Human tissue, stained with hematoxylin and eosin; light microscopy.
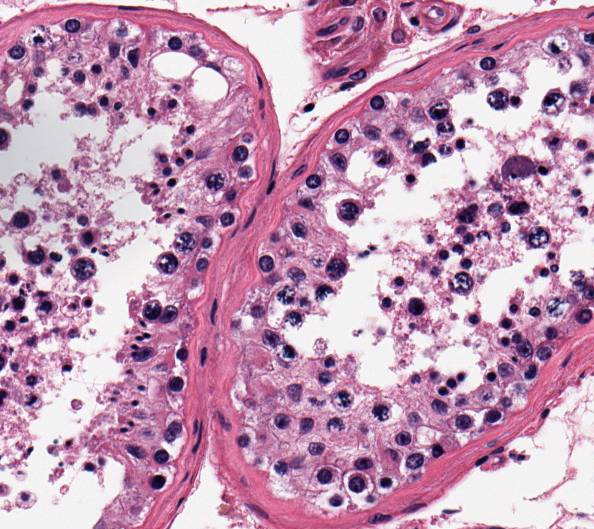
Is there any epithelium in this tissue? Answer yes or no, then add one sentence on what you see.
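Yes. Many large round cells with coarse, clumped, dark chromatin are scattered through the epithelium of both tubules.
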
